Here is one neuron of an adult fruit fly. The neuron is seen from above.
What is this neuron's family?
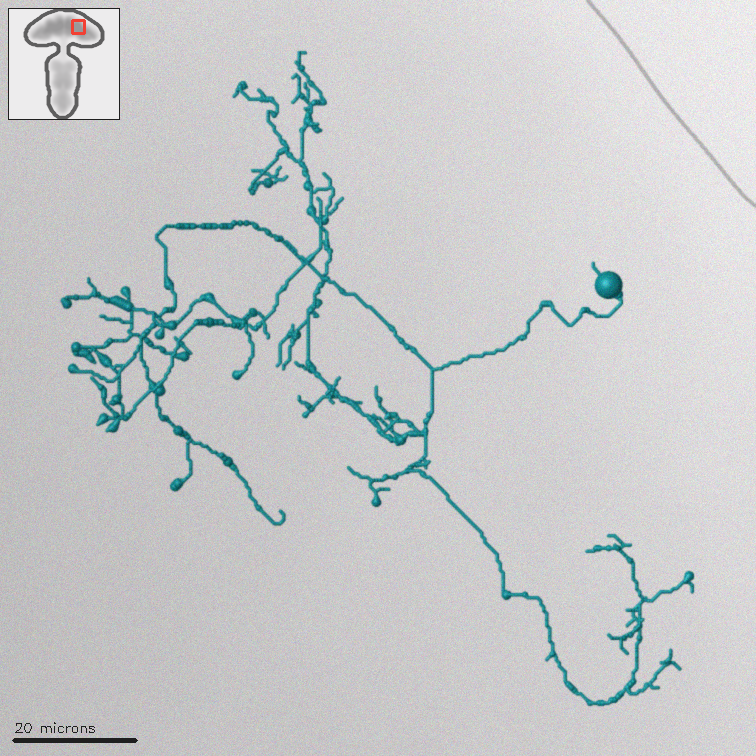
hemilineage SLPal2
